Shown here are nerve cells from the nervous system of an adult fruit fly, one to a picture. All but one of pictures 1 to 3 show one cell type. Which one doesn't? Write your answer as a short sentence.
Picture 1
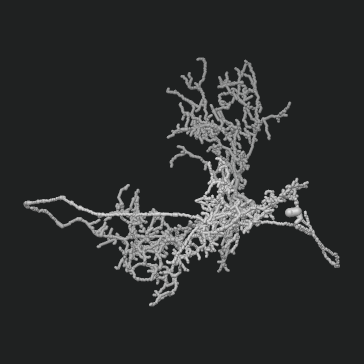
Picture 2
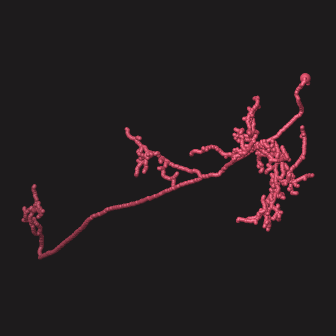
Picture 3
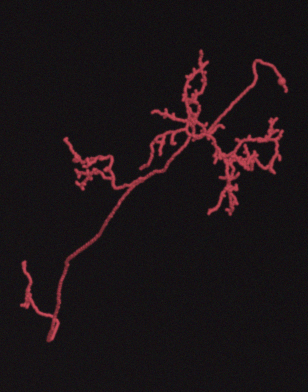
Picture 1 shows a nerve cell of another cell type.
